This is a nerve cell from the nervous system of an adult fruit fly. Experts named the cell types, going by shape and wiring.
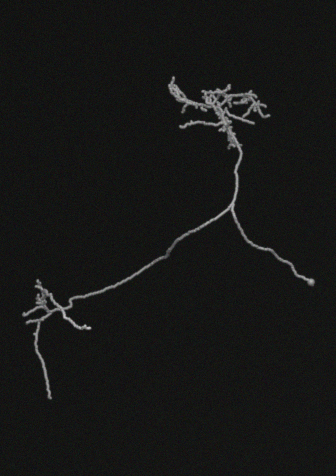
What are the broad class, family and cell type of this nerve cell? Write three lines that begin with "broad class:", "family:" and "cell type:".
broad class: central-brain intrinsic neuron
family: hemilineage DM6_central1
cell type: CB2585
